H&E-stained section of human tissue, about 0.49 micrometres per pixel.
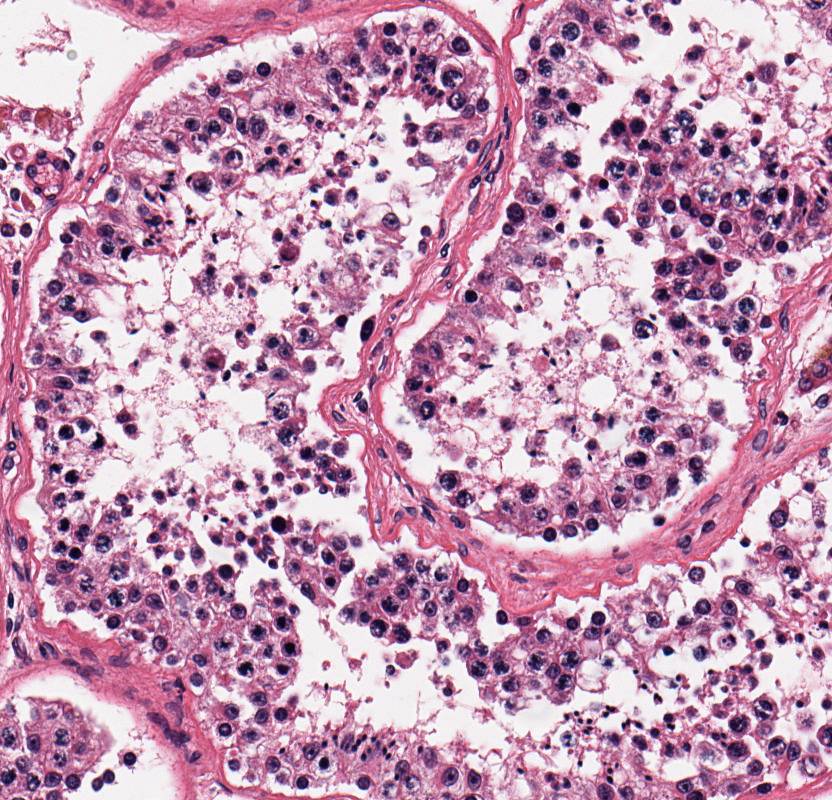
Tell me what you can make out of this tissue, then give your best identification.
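A few large rounded tubular units, cut across, fill the field, each much wider than its lining cells. Packed with many loose rounded cells with round, dark-staining nuclei, not one orderly epithelial layer. Among the larger cells, numerous small, dense, almost black round nuclei. Centres: pale pink, wispy, bubbly material and detached cells, no open lumen. Testis.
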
